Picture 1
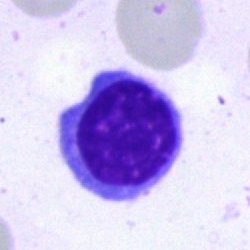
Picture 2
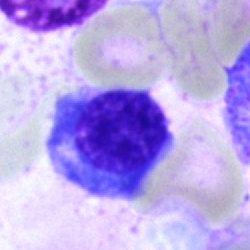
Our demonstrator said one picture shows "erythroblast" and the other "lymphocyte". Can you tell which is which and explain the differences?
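Lymphocyte in picture 1; erythroblast in picture 2. Lymphocyte cytoplasm medium blue; erythroblast cytoplasm deep blue.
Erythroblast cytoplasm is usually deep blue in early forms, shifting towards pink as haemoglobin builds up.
In both, the cytoplasmic rim is wider on the left than on the right; the erythroblast's nucleus sits off-centre toward the upper right. No granules in either cell; no vacuoles in the lymphocyte.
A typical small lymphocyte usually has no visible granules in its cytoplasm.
Pale red cells lie above the lymphocyte without touching it, while red cells press against the upper and right edges of the erythroblast.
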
